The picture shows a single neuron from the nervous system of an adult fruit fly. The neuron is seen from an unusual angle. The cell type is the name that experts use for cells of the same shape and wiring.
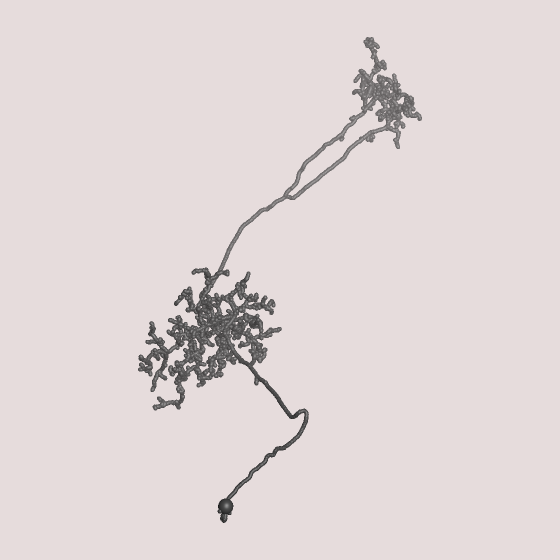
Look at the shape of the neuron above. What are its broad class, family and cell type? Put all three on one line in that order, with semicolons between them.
optic-lobe intrinsic neuron; Tm; Tm32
